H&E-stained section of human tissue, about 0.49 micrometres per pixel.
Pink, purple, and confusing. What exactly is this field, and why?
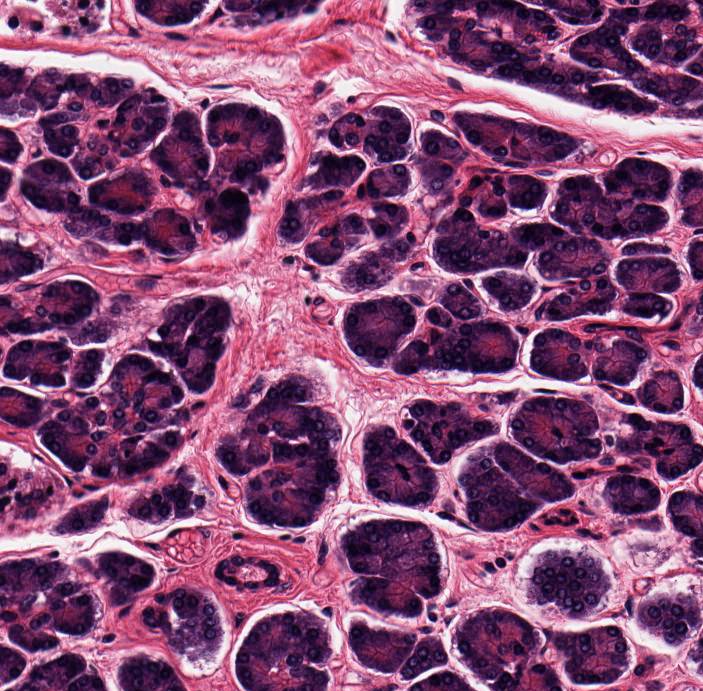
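This is exocrine pancreas. Its closely packed, rounded acini are grouped into lobules, with bands of pink connective tissue between.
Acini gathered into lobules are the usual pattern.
Most acinar cells have deep purple, strongly basophilic cytoplasm and one small, round, dark nucleus each. Lumina are tiny or not visible, cells converging centrally.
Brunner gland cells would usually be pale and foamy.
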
